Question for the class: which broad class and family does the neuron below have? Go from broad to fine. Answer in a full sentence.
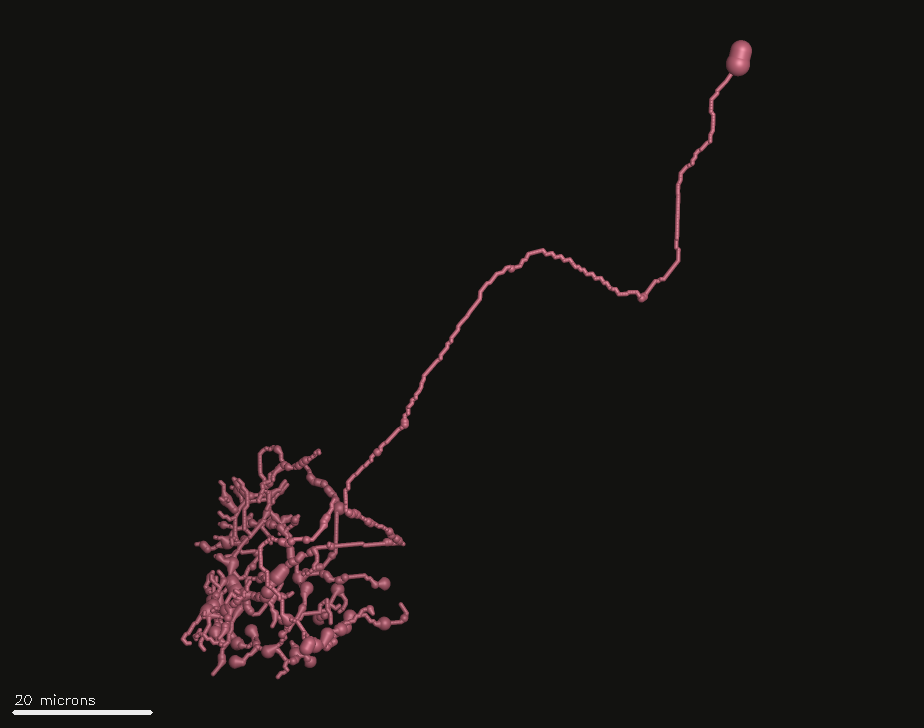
A nerve-cord intrinsic neuron of hemilineage 14A.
